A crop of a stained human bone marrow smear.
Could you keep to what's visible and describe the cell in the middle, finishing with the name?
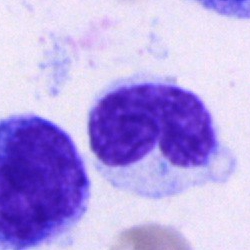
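Most of the cytoplasm, I notice, lies below the nucleus, and it is a pale greyish blue. The chromatin is dark purple and somewhat clumped. At the lower right edge a small, pale, rounded bulge projects from the cell. Taking all that in, the cell is a metamyelocyte.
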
